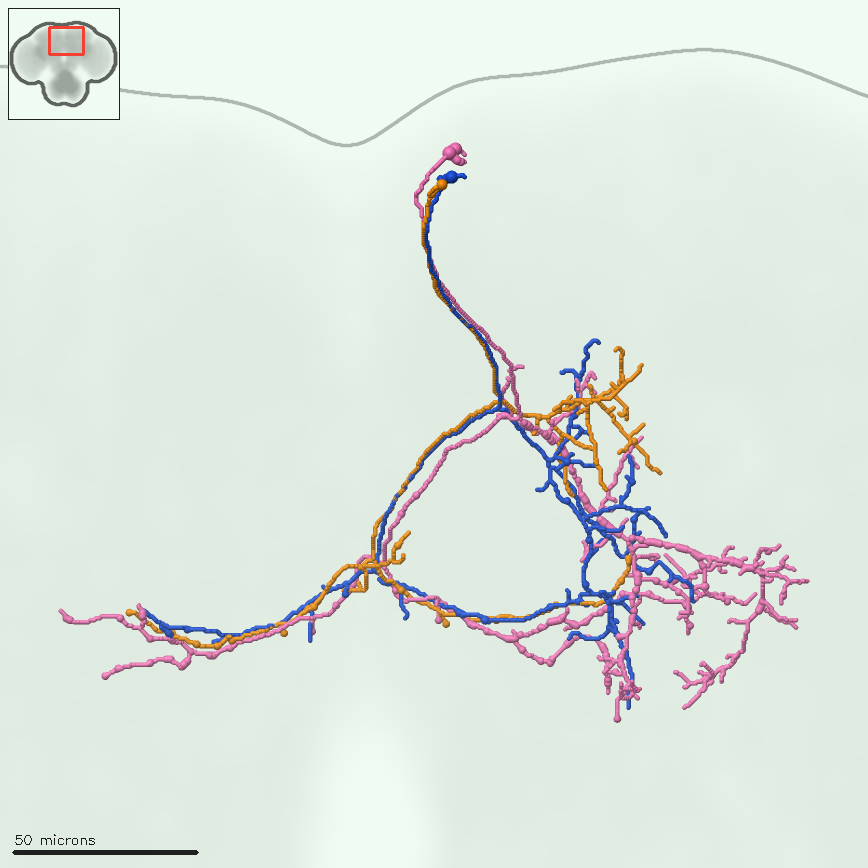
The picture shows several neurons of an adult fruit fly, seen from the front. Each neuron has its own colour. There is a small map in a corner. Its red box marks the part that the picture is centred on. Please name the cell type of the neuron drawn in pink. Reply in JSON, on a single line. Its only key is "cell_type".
{"cell_type": "PS007"}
